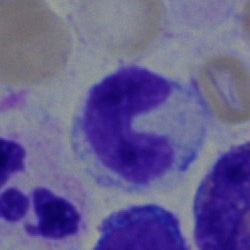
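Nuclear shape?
Deeply indented into a C shape, notch opening toward the right.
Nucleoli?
None visible.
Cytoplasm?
Pale bluish-grey, with no large orange-red granules.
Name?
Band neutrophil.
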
